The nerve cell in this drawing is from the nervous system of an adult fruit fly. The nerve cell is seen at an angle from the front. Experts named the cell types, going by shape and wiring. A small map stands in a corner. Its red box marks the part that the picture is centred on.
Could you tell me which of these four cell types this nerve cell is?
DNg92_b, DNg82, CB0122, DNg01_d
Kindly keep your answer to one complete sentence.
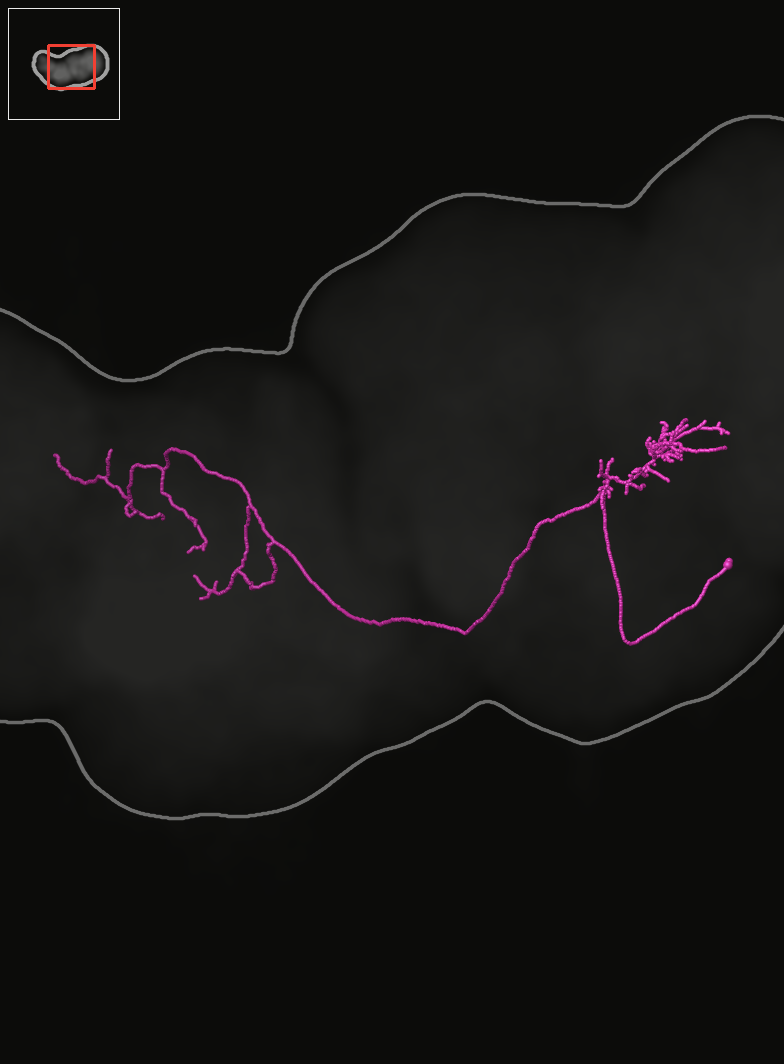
Classified by cell type, this nerve cell is DNg01_d.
